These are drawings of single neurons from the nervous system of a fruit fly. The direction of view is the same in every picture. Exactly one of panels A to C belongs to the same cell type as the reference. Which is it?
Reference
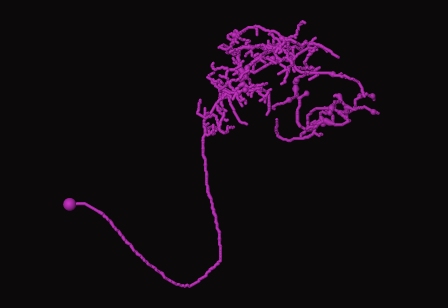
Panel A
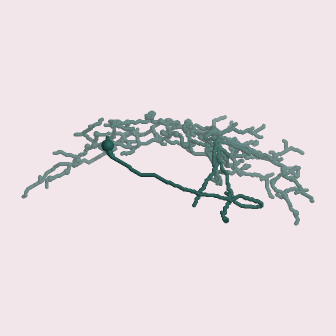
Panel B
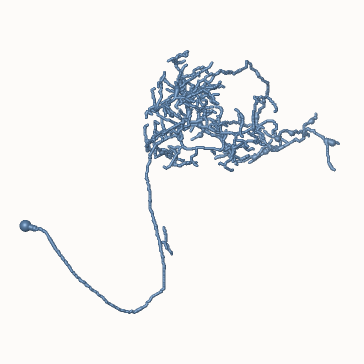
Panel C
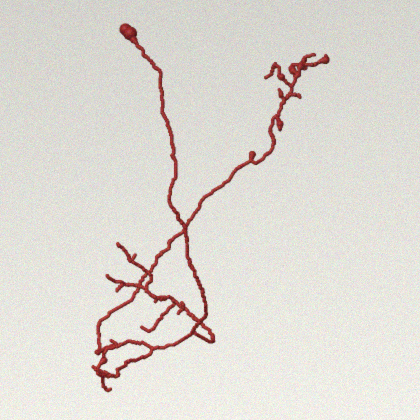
Panel B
